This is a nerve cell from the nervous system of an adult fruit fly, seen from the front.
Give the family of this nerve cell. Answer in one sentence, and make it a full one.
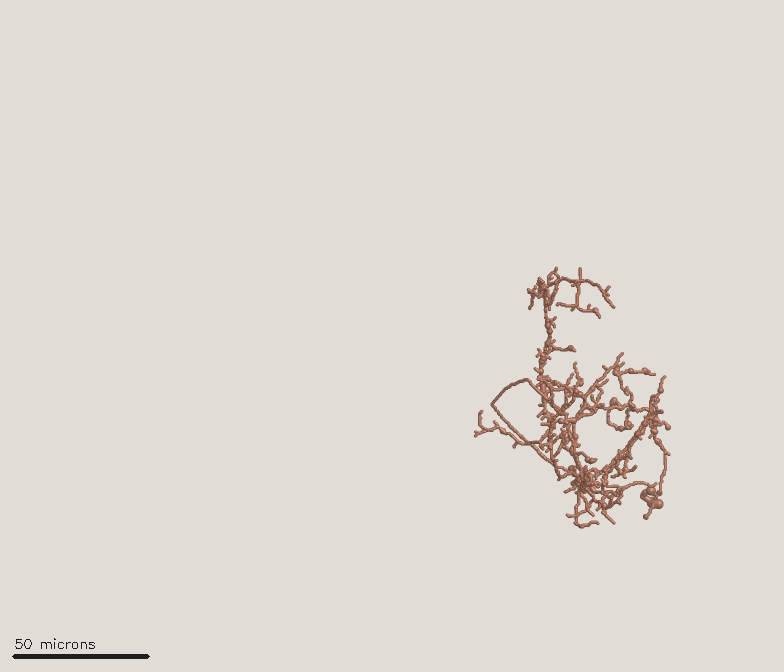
The family grouping of the nerve cell is hemilineage 21A.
